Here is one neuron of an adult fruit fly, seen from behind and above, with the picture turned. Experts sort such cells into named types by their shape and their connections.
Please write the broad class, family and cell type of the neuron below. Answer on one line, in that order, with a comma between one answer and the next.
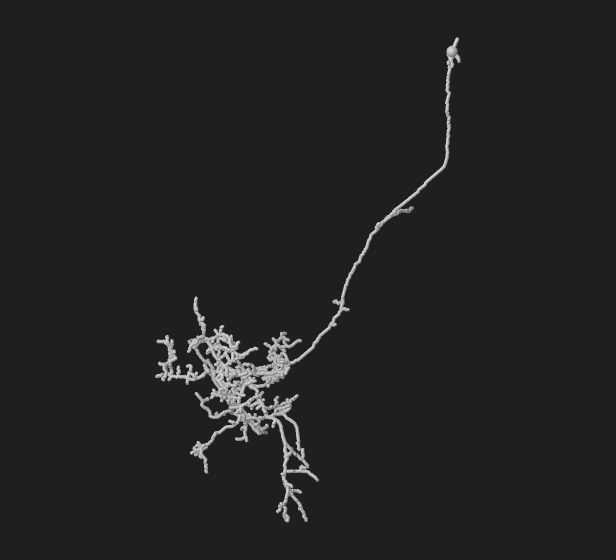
nerve-cord intrinsic neuron, hemilineage 12A, vMS12_c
